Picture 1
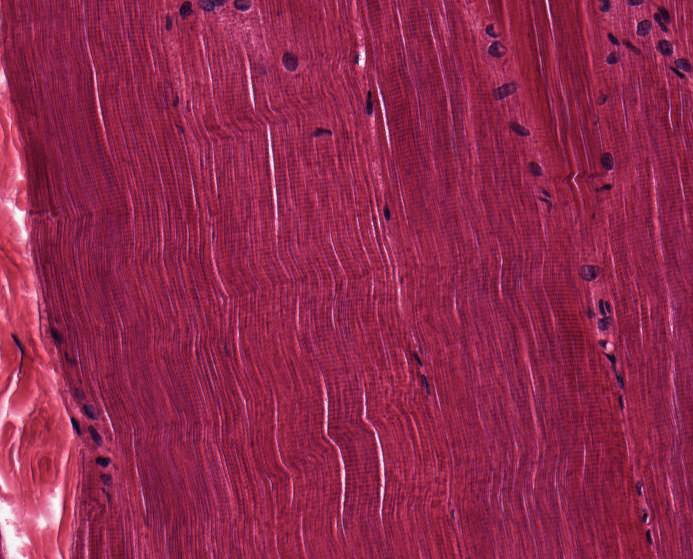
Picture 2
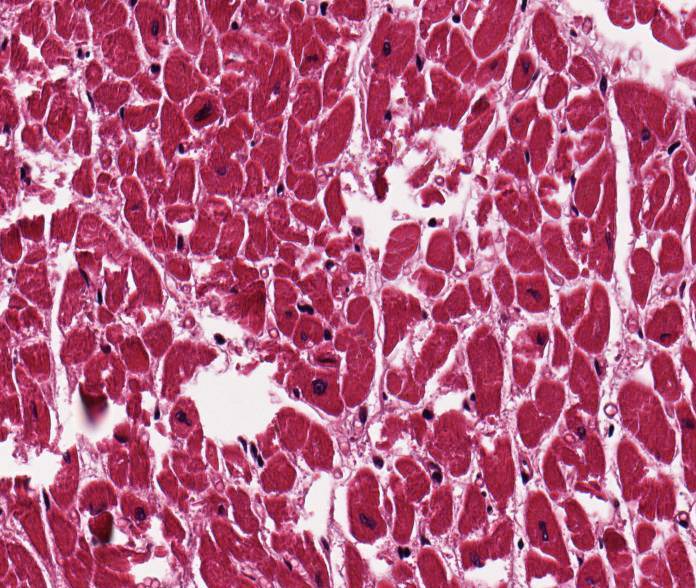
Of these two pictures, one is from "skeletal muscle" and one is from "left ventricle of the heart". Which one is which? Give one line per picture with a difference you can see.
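Picture 1 is from the skeletal muscle. The dark purple, flattened, elongated nuclei lie at the edges of the fibres rather than in their centres.
Picture 2 is from the left ventricle of the heart. Where a nucleus is seen in a fibre, it lies in the centre of the fibre.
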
